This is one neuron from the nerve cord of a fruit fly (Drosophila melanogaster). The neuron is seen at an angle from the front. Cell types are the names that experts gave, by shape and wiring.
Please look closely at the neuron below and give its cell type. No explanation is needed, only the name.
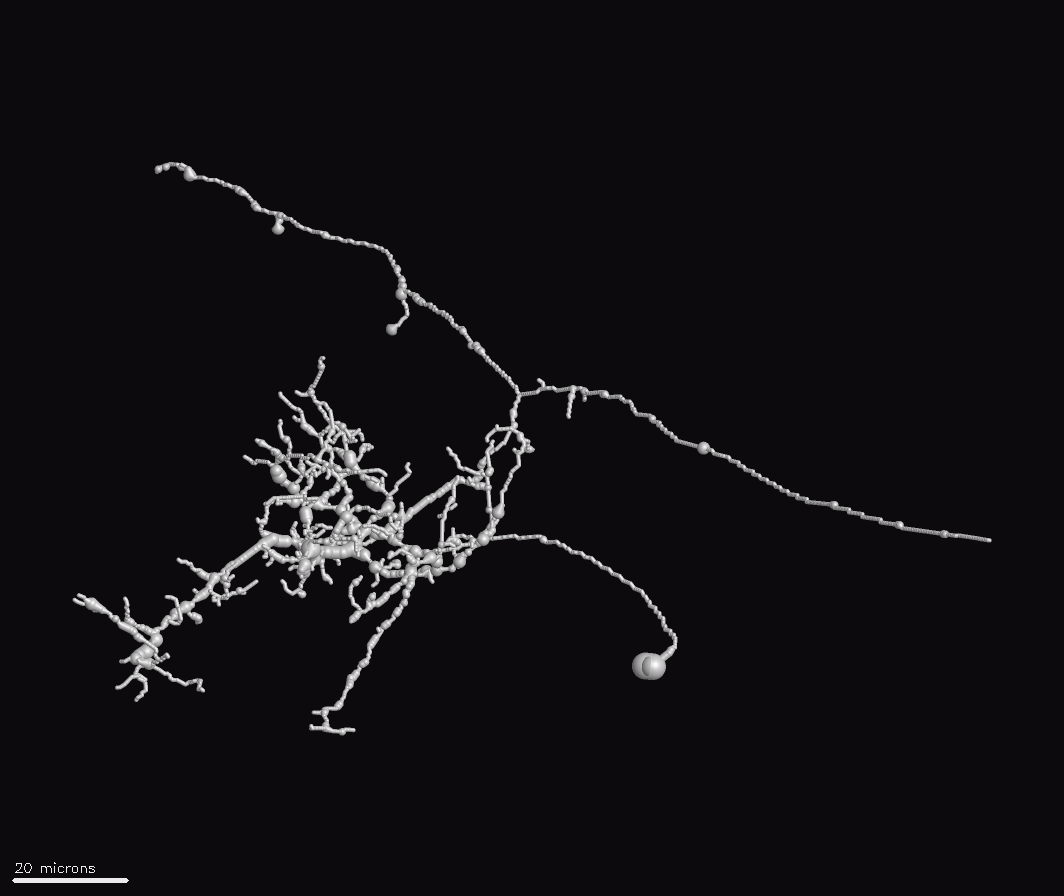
AN10B039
